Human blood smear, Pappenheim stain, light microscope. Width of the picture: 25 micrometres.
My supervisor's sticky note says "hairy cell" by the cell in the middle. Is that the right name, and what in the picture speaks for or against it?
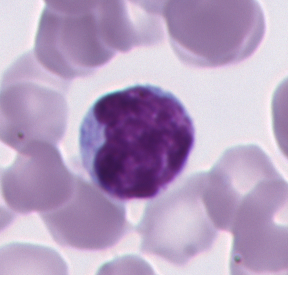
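Hairy cell does not suit this cell; it is a typical lymphocyte. The cell measures about 10 micrometres across.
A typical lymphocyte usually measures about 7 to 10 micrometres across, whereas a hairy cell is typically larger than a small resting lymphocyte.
The nucleus fills about 80% of the cell's area, leaving pale blue cytoplasm with no distinct granules.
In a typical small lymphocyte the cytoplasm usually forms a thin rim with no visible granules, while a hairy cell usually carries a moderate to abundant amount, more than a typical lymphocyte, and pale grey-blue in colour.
The outline is round, the nucleus has a shallow notch on its left side, and the chromatin is dark purple and coarsely clumped, with no nucleoli visible.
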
